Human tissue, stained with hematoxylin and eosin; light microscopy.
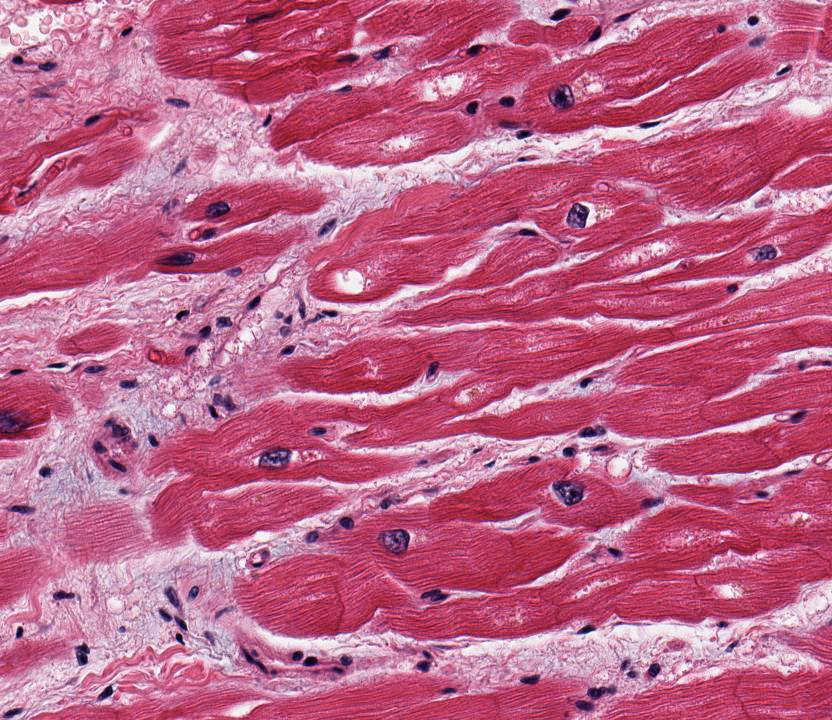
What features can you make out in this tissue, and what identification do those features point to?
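Within the muscle fibres the nuclei lie centrally, and several are enlarged, dark and irregular or squarish in outline. Pale clear zones occupy the centre of several fibres, around or beside the nucleus. Scattered small, dark, spindle-shaped nuclei lie in the stroma. The tissue is atrial appendage of the heart.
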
